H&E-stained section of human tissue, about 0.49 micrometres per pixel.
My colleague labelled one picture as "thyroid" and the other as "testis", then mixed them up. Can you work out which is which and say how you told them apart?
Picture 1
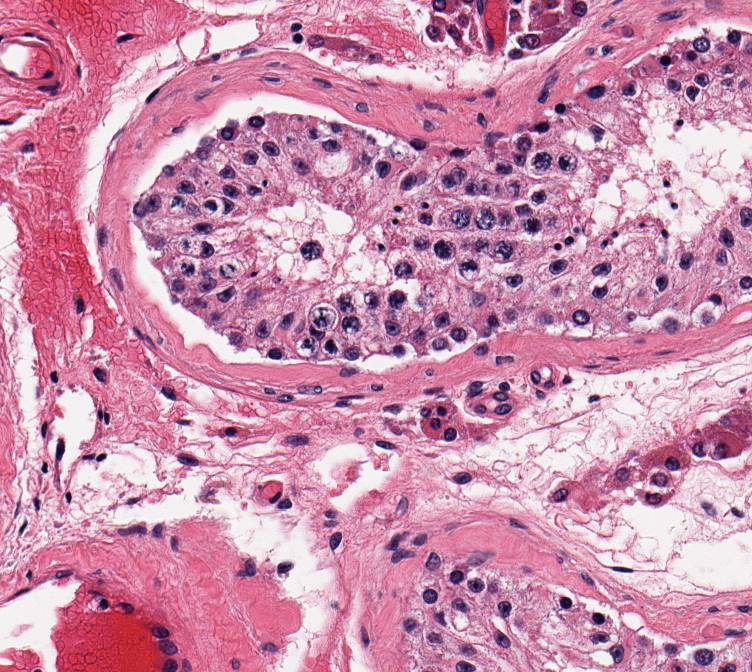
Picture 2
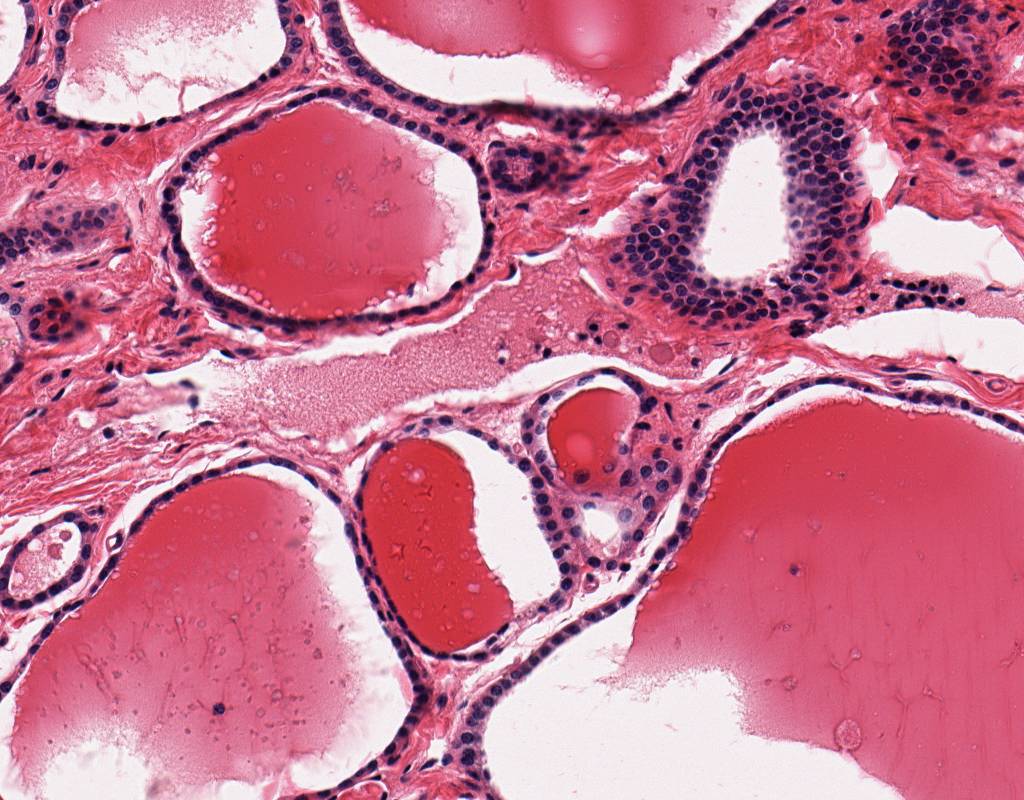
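The testis appears in picture 1, the thyroid in picture 2. In picture 1, a thick, pink, layered fibrous wall with flattened spindle nuclei bounds the tubule. Scattered cells inside have large round nuclei haloed by pale cytoplasm, one prominent at the lower middle. Polygonal cells with pink cytoplasm and round nuclei cluster in the loose, pale stroma below. Picture 2 consists mostly of rounded closed units of widely varying size, separated by thin stromal strands. Large pink-filled units have one layer of flattened to low cuboidal lining cells with small, round, dark nuclei.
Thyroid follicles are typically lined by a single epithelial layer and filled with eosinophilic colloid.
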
